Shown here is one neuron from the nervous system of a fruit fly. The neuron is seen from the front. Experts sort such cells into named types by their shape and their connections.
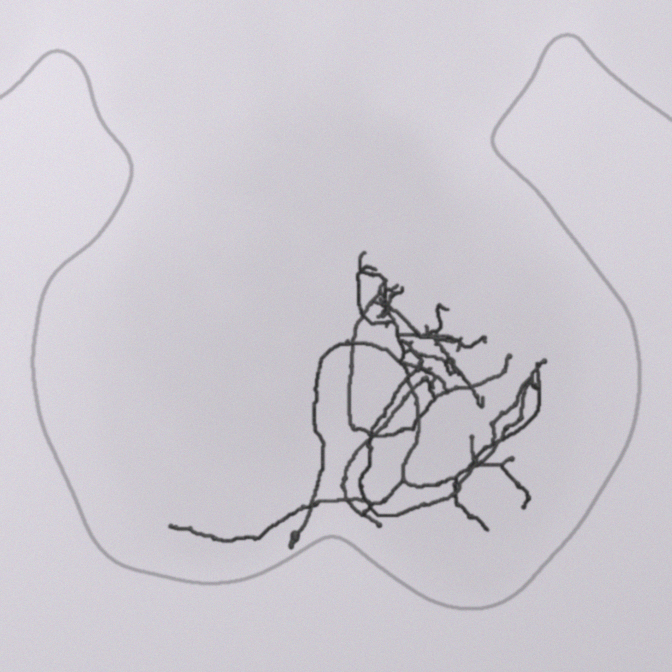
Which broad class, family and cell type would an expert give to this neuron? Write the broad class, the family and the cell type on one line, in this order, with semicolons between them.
nerve-cord intrinsic neuron; hemilineage 12B; IN12B044_e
